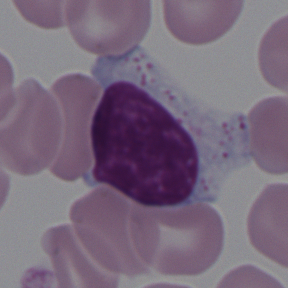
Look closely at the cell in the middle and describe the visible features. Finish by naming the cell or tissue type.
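Look first at the nucleus, sitting off-centre toward the left side of the cell. Around it the cytoplasm is a pale bluish-grey, dotted with small, scattered reddish-purple granules. You won't find any vacuoles there. What you have here is a large granular lymphocyte.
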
